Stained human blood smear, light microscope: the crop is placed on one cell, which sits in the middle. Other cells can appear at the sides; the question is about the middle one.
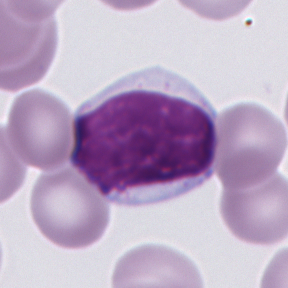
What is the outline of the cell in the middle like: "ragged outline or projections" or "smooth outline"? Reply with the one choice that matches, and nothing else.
Smooth outline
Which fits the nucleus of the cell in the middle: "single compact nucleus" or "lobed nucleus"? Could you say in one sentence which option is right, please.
This cell's nucleus is a single compact mass, round, oval or kidney-shaped.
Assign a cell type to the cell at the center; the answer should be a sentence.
In short, the cell at the center is a large granular lymphocyte.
